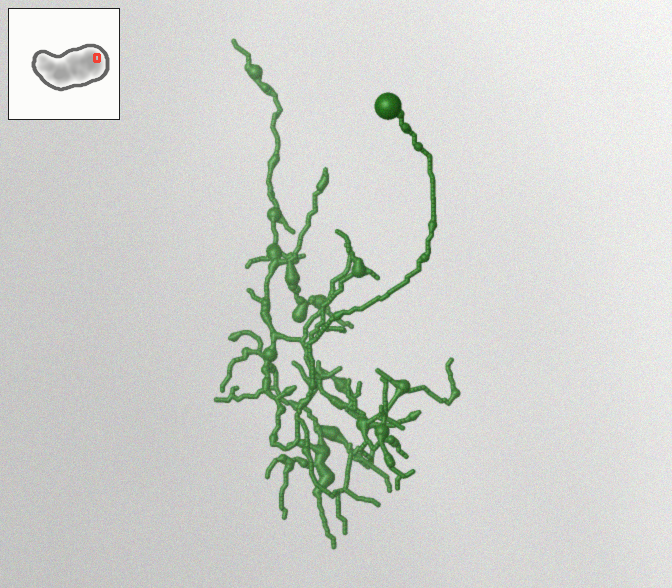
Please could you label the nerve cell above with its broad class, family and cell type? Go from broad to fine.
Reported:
optic-lobe intrinsic neuron; Mi; Mi17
